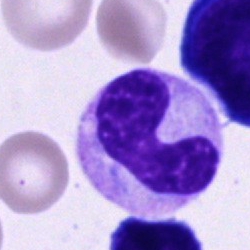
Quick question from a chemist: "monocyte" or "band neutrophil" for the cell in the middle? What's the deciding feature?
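Band neutrophil rather than monocyte. Look first at the chromatin: dark purple and coarsely clumped.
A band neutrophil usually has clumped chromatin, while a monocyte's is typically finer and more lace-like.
Then the cytoplasm, plentiful and pale lilac, holding only fine, faint granules.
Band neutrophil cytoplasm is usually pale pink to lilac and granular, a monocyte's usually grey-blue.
The nucleus is one continuous piece.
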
